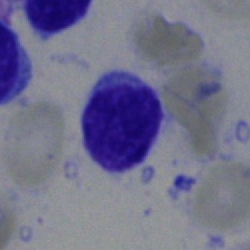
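Lymphocyte: the central cell of a stained human bone marrow smear, roughly round with a smooth outline and dense, deep purple chromatin. No granules or vacuoles are visible in the cell.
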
